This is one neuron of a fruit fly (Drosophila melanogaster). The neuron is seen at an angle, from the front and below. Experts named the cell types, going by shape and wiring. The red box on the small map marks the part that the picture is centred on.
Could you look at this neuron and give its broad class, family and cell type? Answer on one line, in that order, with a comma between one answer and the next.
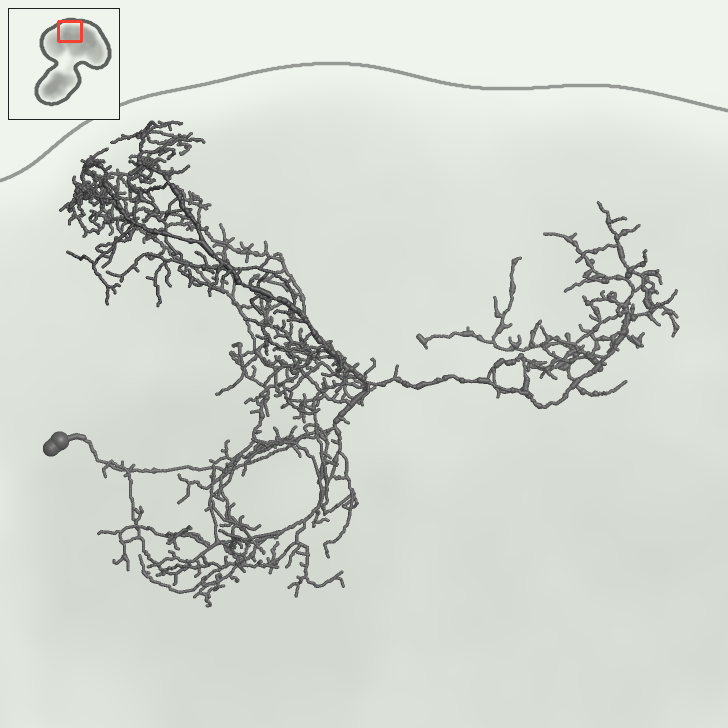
central-brain intrinsic neuron, hemilineage SMPpv2_dorsal, SMP255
